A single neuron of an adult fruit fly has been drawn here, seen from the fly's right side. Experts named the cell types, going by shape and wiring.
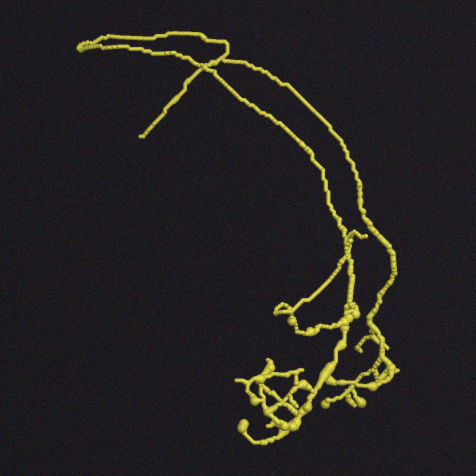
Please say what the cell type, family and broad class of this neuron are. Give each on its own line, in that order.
ORN_VA3
class olfactory
sensory neuron entering the brain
